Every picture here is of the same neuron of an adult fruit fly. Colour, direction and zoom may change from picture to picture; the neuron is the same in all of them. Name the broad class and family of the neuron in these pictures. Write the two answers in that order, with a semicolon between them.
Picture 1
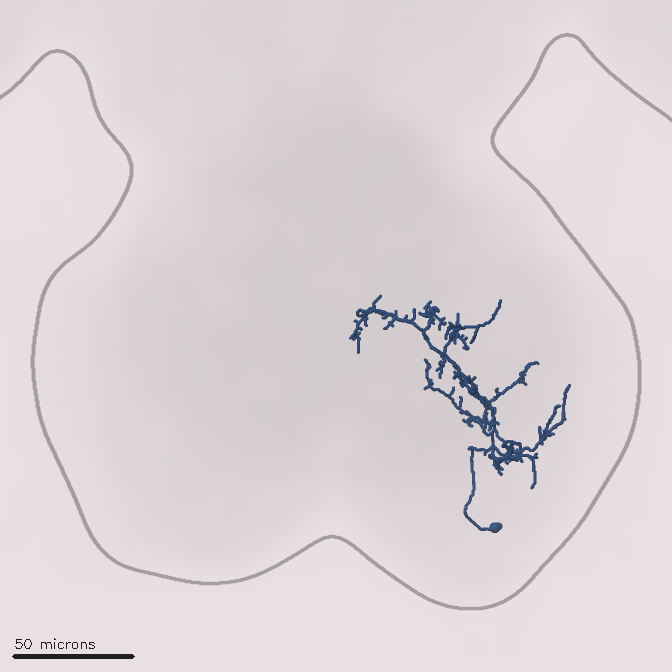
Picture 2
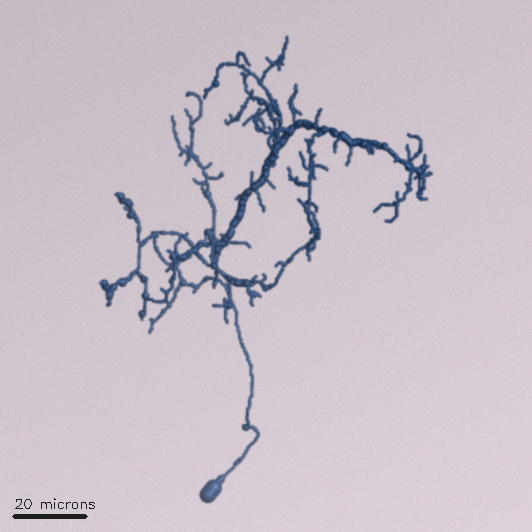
nerve-cord intrinsic neuron; hemilineage 20A.22A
